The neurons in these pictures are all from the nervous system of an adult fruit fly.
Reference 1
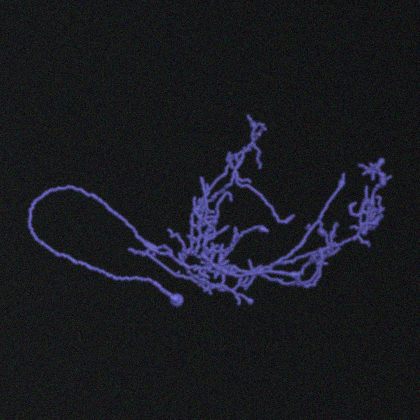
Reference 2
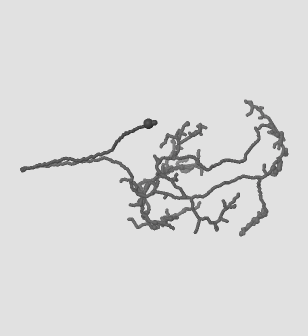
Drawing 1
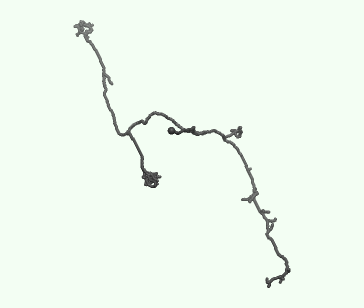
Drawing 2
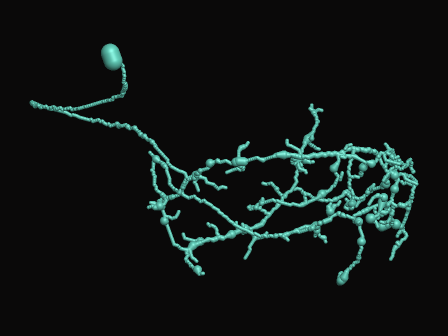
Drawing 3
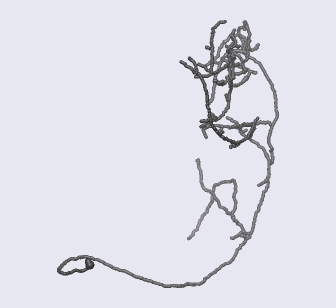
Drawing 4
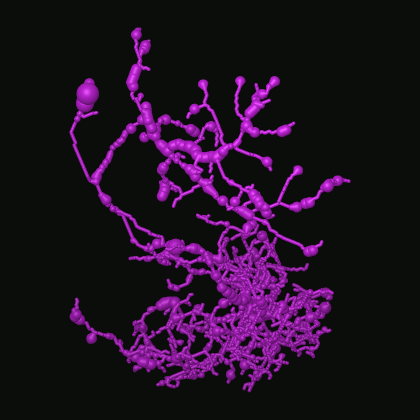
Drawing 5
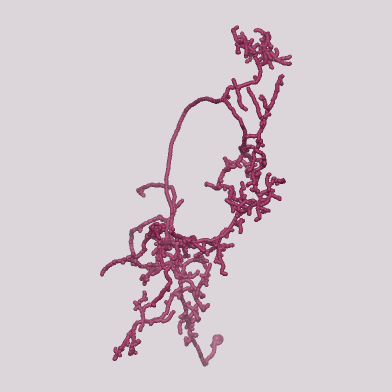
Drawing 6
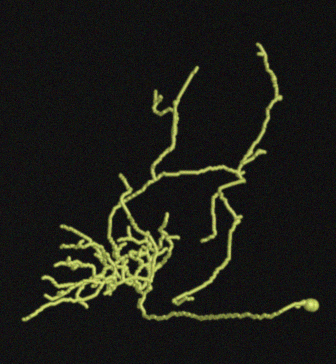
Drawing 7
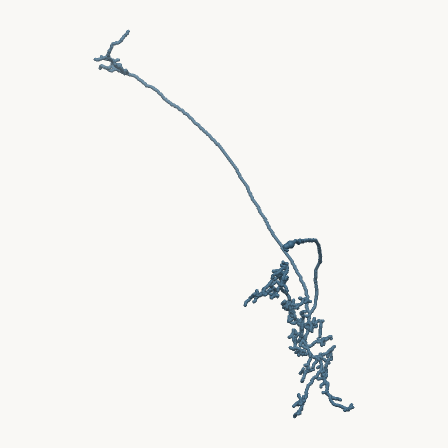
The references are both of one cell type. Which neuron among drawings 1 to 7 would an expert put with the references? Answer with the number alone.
2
